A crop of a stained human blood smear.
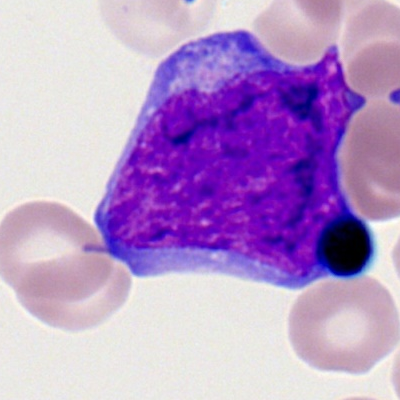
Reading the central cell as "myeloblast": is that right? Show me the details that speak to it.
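The name myeloblast holds for this cell. Decisive is the chromatin, a loose purple network with many small pale gaps. Myeloblast chromatin is fine and dispersed, whereas that of a typical lymphocyte is dense and clumped, so this speaks against lymphocyte. The single unlobed nucleus filling most of the cell fits both names: a myeloblast typically has a nucleus filling most of the cell and a high nucleus-to-cytoplasm ratio, while a typical lymphocyte is usually mostly nucleus. Outline irregular and angular rather than round. No distinct coloured granules and no clear vacuoles in the cytoplasm.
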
